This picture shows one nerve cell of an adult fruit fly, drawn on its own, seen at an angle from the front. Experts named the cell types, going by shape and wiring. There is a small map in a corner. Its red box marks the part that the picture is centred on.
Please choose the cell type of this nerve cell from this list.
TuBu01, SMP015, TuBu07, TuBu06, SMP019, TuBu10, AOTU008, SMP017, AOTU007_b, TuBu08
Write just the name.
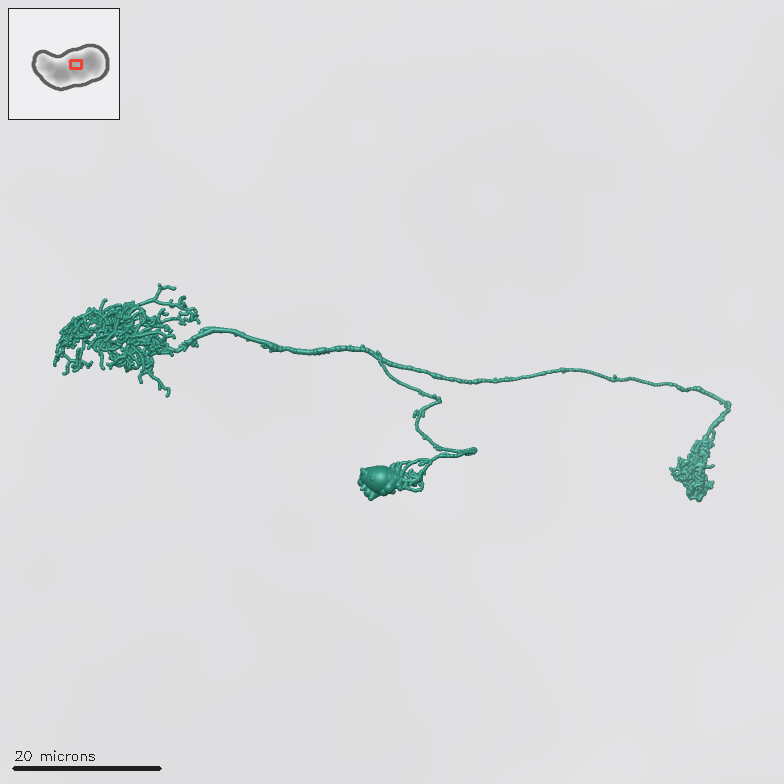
TuBu01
